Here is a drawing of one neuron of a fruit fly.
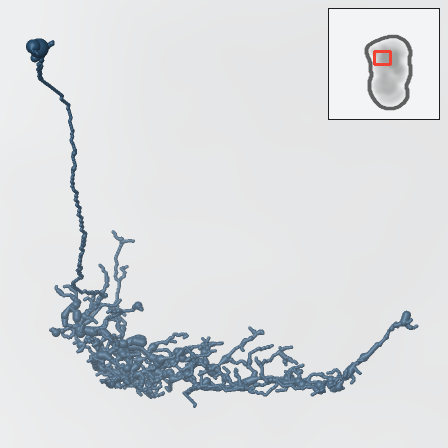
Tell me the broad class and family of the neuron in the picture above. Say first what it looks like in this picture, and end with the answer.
The cell body is at the upper left of the picture. Dozens of branch ends can be seen. Its broad class is nerve-cord intrinsic neuron. Its family is hemilineage 03B.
